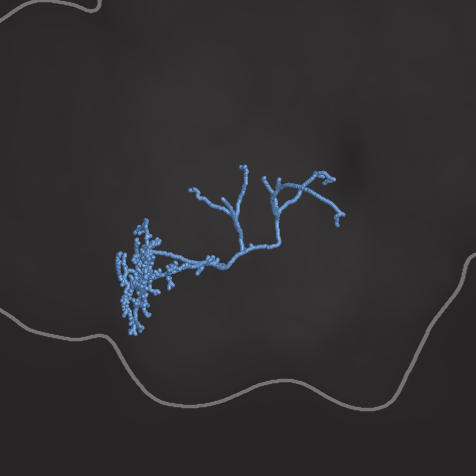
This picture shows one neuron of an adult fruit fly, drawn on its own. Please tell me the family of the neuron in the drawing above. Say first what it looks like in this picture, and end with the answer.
As drawn here it is wider than it is tall. Its broad class is nerve-cord intrinsic neuron. The family is hemilineage 18B.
